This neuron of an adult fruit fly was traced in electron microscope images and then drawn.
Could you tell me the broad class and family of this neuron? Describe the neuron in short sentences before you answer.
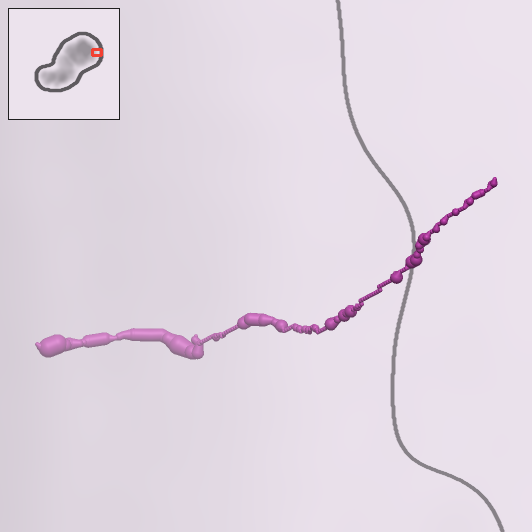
There are a dozen or fewer branch ends. In this view it is more than twice as wide as it is tall. It is a photoreceptor or other optic-lobe sensory neuron. The name of its family is class visual.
